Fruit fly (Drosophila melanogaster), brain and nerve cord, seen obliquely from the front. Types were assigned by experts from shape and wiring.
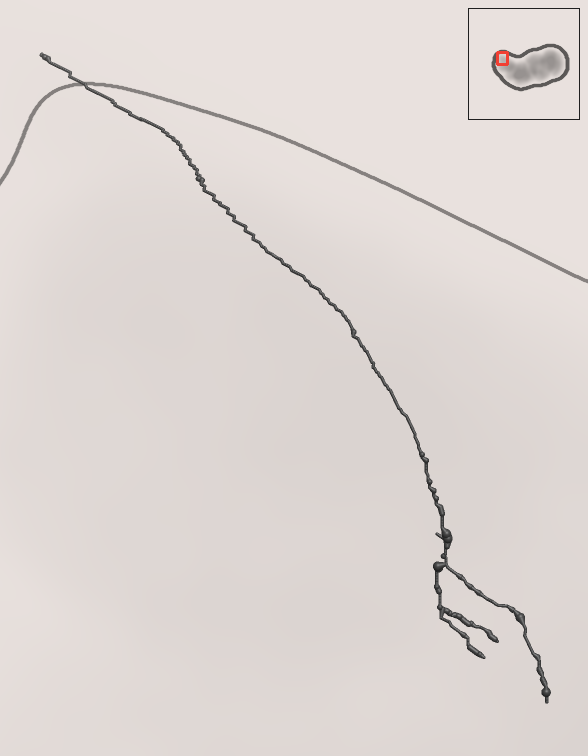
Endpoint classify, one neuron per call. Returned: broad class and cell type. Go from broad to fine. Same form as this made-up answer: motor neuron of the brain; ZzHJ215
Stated: sensory neuron entering the nerve cord; SNxx03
